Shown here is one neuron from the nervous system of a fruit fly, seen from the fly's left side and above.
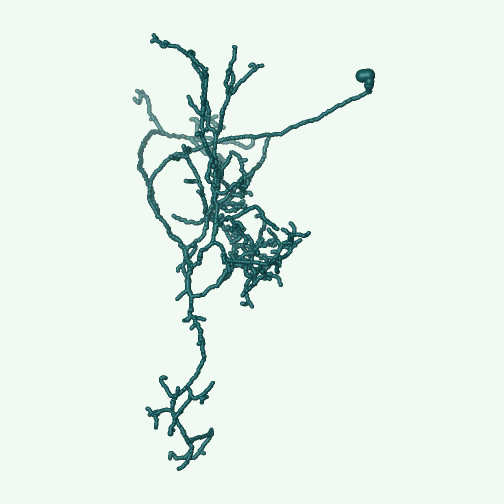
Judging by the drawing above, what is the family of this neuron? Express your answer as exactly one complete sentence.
Grouped by family, the neuron goes with hemilineage VLPp2.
